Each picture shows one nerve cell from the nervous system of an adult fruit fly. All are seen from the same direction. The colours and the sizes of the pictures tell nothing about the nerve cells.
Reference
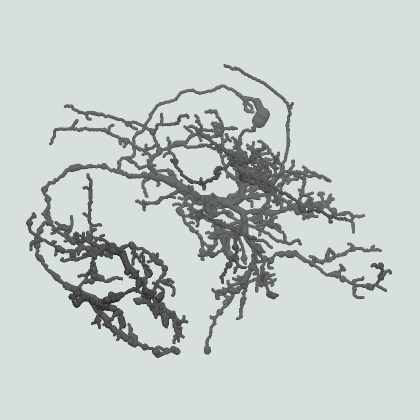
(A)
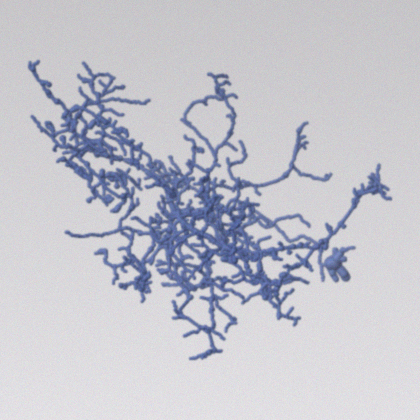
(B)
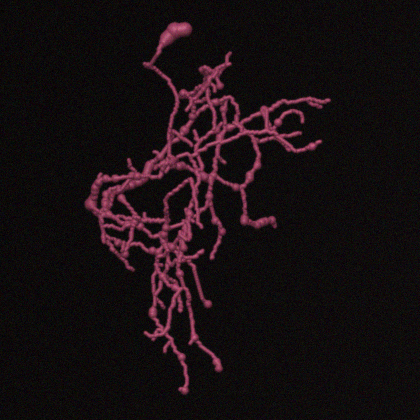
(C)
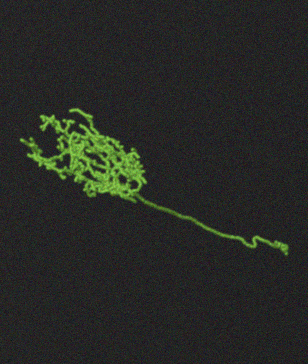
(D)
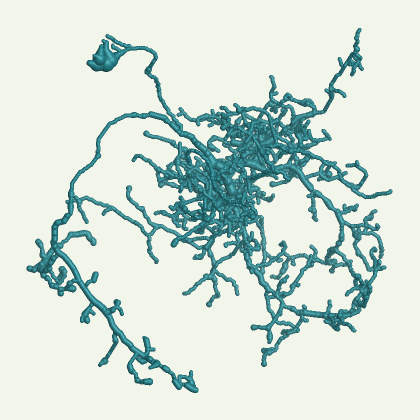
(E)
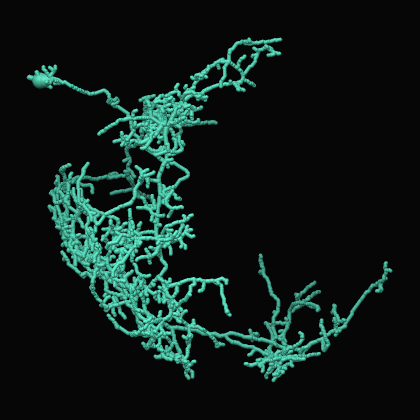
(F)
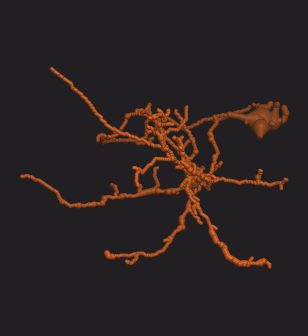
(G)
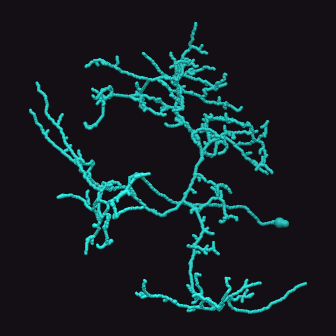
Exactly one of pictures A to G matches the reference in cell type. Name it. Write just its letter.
D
